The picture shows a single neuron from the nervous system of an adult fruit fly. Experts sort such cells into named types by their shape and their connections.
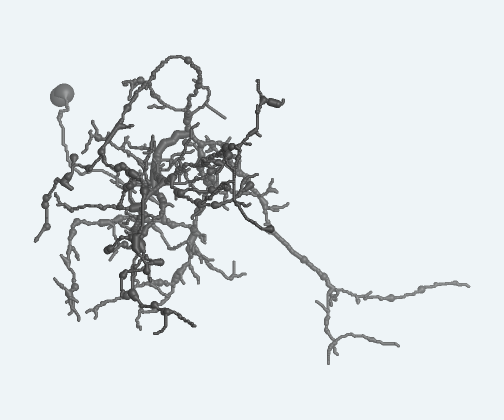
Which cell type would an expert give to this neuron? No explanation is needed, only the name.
IN16B061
